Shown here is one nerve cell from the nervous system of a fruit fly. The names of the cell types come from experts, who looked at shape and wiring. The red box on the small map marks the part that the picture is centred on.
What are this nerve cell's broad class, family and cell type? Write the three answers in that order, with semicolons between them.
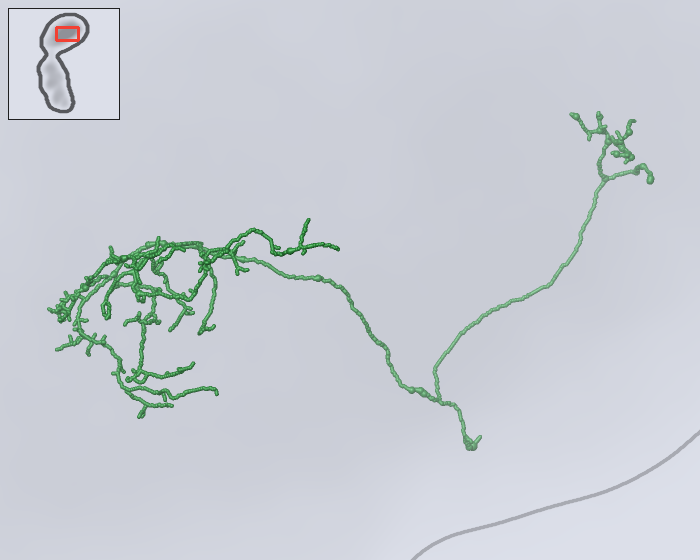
visual projection neuron; hemilineage VLPp&l1_lateral; LC43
